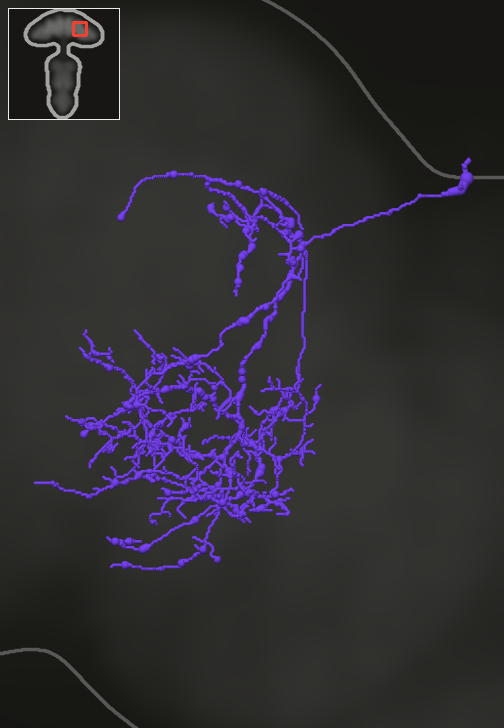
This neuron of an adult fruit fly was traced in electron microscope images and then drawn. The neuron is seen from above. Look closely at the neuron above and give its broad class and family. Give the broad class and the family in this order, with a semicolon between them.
central-brain intrinsic neuron; hemilineage SLPav1_medial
